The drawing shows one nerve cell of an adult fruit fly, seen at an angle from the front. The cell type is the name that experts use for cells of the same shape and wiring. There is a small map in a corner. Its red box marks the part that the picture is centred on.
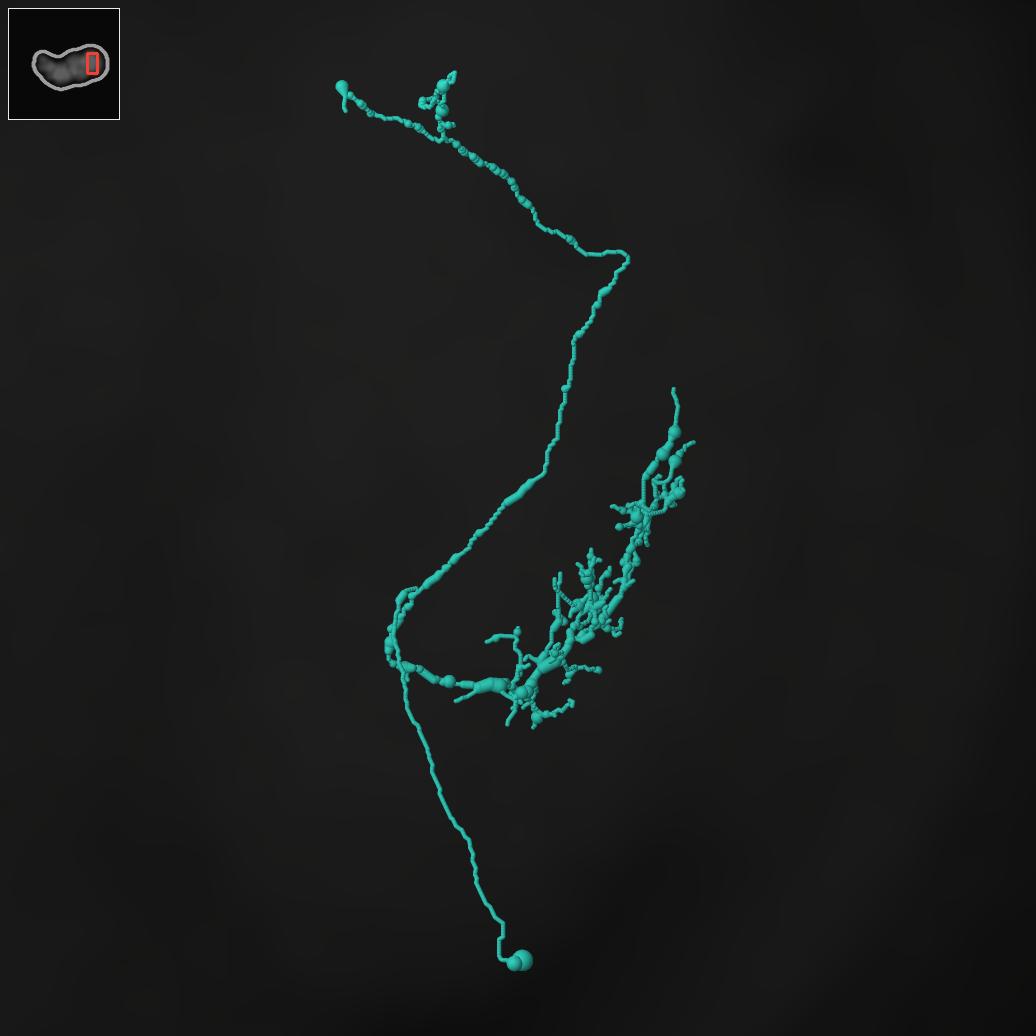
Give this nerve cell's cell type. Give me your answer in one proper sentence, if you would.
The nerve cell here falls under cell type LC24.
